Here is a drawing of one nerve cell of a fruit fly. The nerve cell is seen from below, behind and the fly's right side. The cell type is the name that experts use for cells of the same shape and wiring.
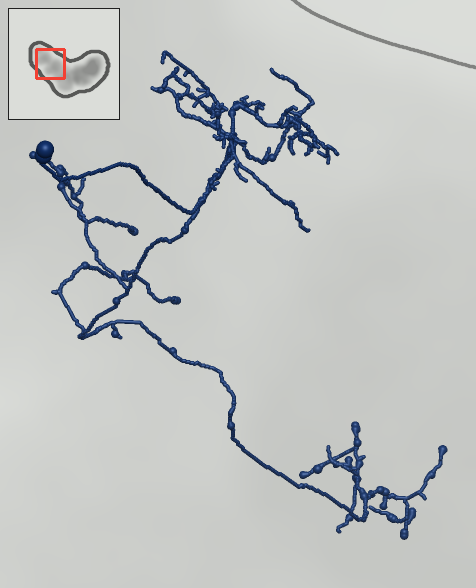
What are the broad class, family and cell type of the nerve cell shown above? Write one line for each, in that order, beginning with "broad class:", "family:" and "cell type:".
broad class: nerve-cord intrinsic neuron
family: hemilineage 07B
cell type: IN07B079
